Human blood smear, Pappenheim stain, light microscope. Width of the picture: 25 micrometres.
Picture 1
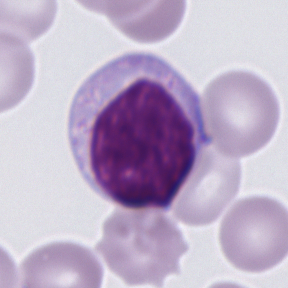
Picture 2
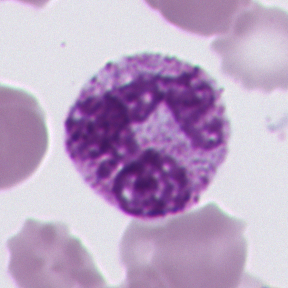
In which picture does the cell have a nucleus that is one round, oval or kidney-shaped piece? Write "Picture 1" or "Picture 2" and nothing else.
Picture 1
